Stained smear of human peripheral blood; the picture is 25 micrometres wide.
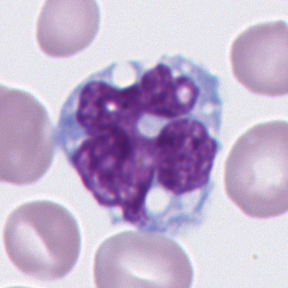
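Monocyte. The outline is roughly round with a slightly irregular edge, and the nucleus fills most of the cell. Several clear, round vacuoles are present in the cell, while the cytoplasm shows no coarse coloured granules.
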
